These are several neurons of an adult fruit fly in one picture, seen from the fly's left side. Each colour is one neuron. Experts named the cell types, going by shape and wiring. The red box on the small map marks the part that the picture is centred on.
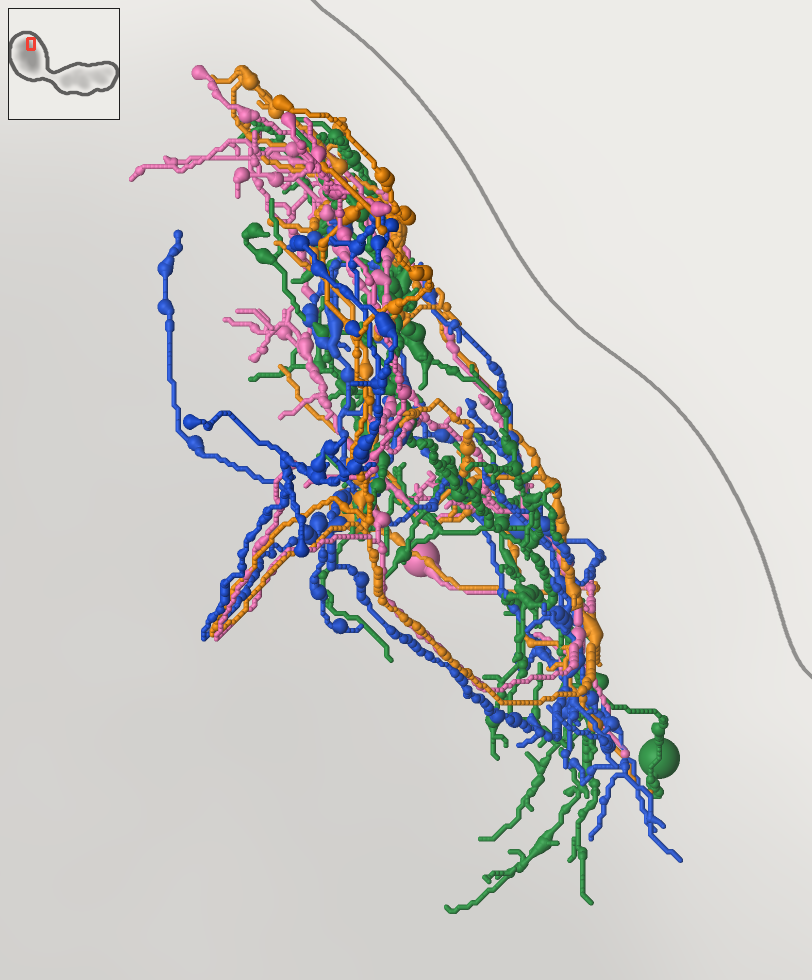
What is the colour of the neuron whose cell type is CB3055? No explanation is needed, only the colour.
pink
